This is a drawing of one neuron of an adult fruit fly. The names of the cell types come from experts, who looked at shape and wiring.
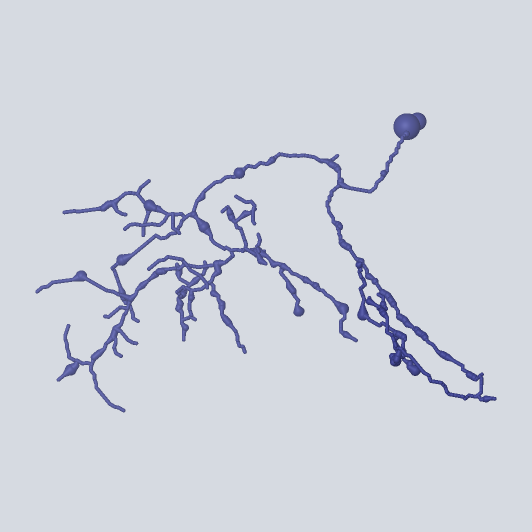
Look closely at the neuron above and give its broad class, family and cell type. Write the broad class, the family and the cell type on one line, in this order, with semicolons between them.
optic-lobe intrinsic neuron; MeLo; MeLo5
